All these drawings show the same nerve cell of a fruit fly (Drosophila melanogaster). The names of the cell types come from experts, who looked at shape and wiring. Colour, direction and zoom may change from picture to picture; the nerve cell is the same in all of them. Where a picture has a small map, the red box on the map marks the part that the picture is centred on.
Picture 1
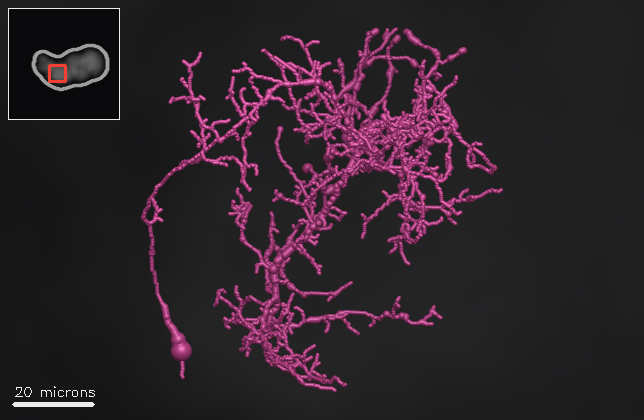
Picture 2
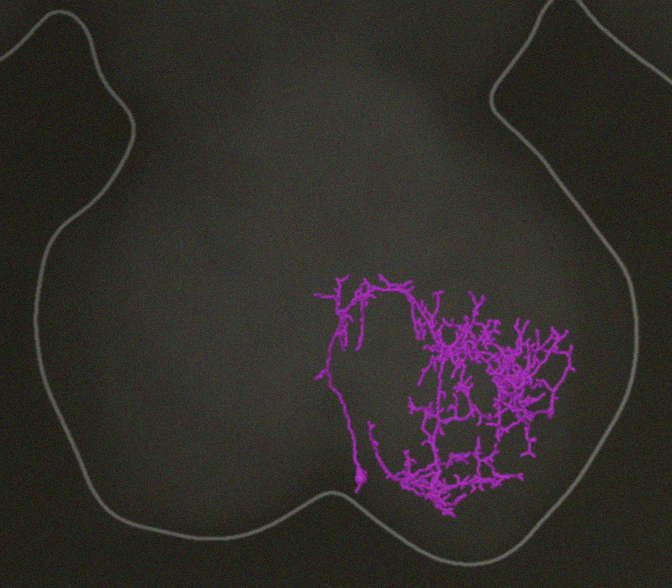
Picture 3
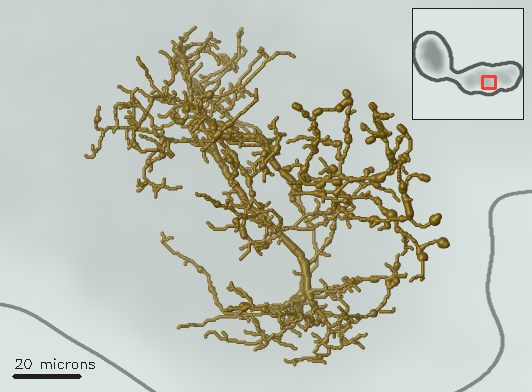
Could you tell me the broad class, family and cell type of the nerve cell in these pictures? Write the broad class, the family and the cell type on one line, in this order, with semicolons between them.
nerve-cord intrinsic neuron; hemilineage 12B; IN12B024_a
